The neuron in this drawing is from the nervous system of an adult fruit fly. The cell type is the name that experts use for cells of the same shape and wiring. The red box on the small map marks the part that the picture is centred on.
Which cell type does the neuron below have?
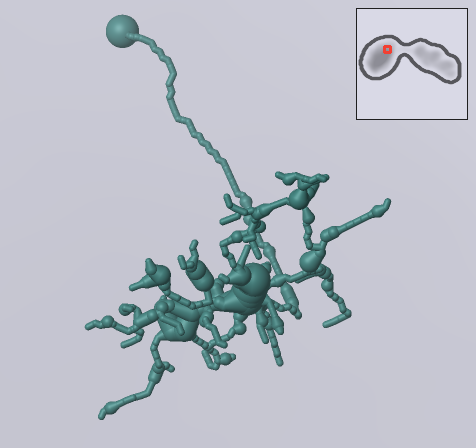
Dm8b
